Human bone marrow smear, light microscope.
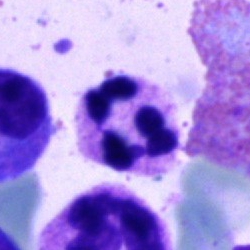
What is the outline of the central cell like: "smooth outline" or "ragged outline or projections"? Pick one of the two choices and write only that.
Smooth outline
